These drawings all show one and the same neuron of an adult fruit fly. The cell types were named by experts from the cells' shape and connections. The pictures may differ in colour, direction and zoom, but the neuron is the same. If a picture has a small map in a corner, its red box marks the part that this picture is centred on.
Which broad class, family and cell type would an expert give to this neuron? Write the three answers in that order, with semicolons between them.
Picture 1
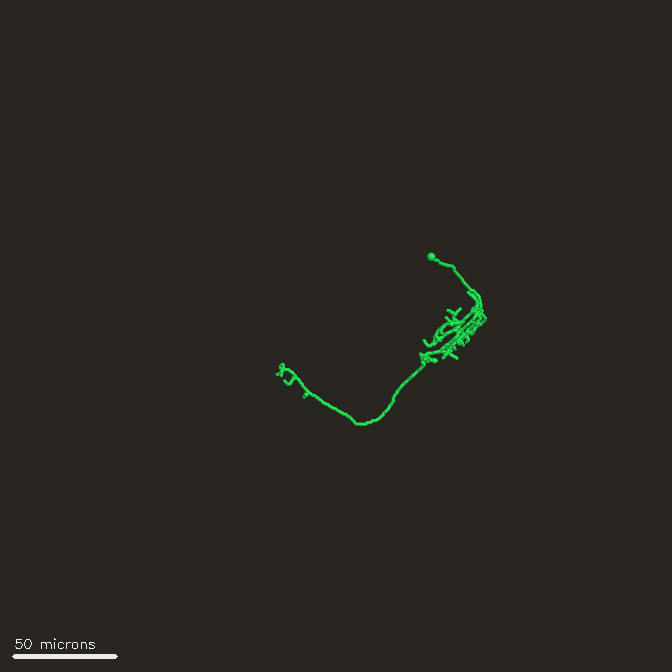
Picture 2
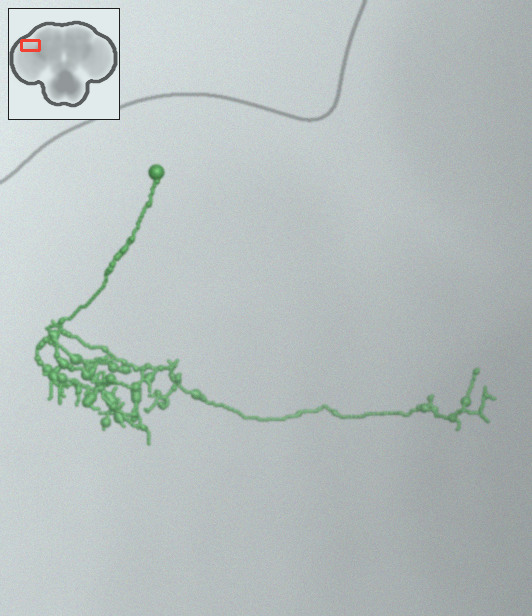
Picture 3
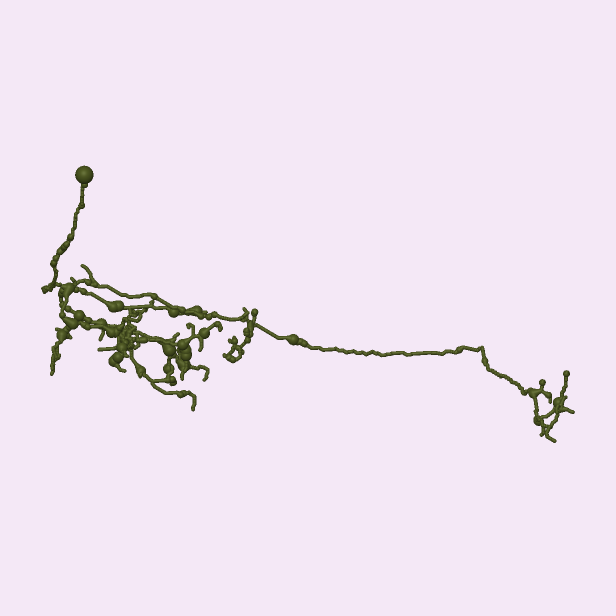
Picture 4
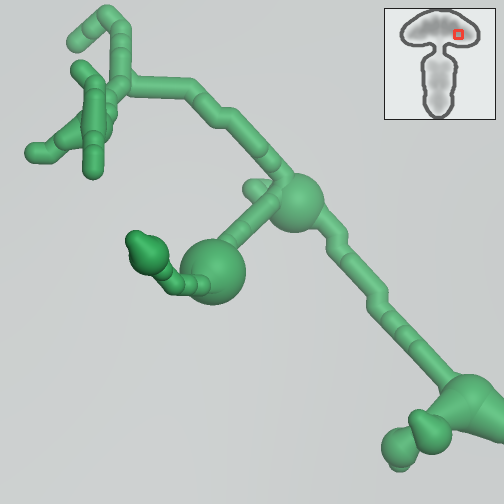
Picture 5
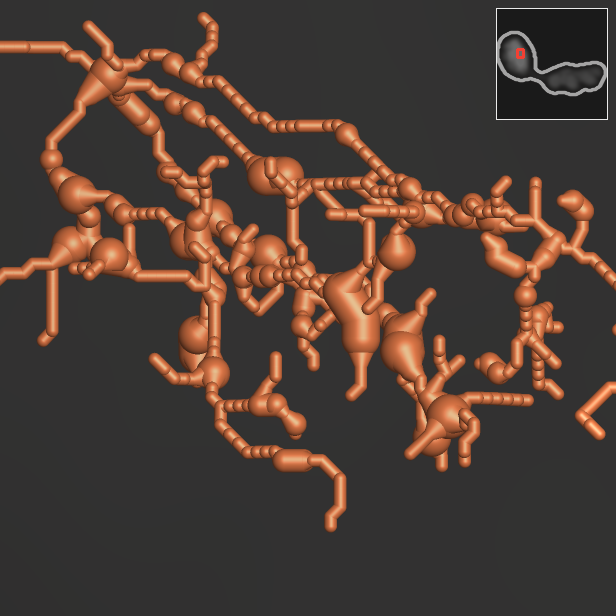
optic-lobe intrinsic neuron; Tm; Tm5c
